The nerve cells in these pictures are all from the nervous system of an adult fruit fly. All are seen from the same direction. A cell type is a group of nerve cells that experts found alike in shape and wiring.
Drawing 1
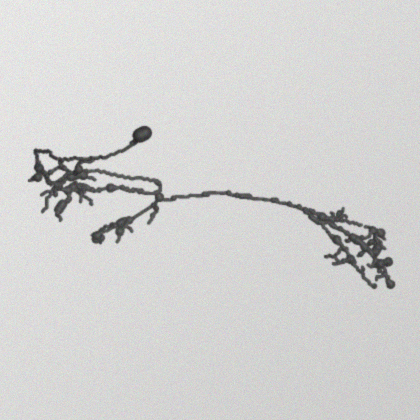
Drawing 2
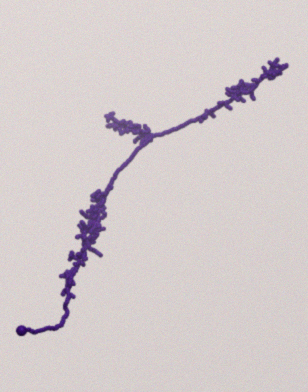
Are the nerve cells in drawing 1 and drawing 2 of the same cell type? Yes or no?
no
